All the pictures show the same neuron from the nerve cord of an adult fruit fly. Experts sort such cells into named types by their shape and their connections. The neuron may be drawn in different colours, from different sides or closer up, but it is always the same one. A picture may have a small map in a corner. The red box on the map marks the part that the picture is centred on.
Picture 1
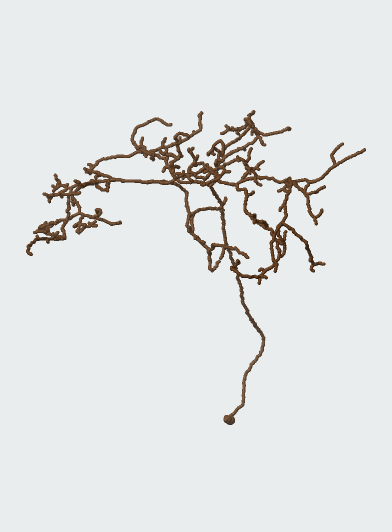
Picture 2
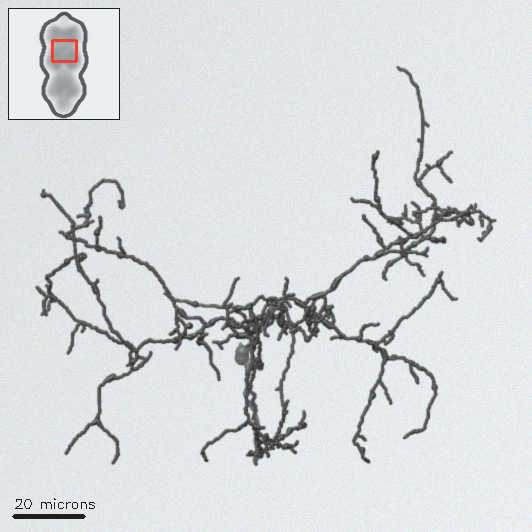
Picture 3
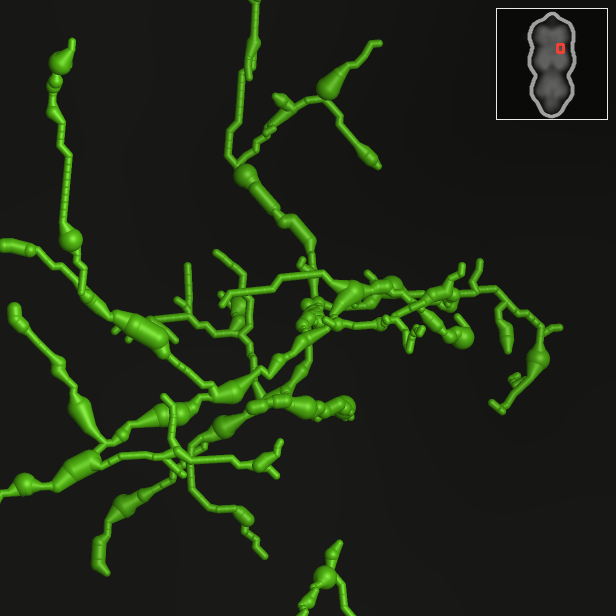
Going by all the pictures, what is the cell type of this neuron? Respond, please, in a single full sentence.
The neuron is of cell type IN00A057.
